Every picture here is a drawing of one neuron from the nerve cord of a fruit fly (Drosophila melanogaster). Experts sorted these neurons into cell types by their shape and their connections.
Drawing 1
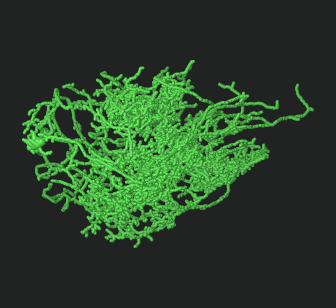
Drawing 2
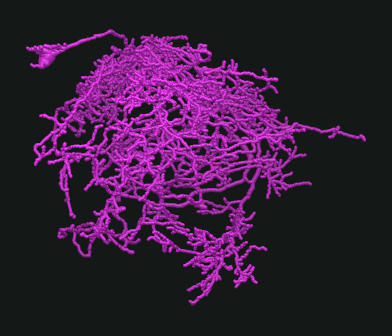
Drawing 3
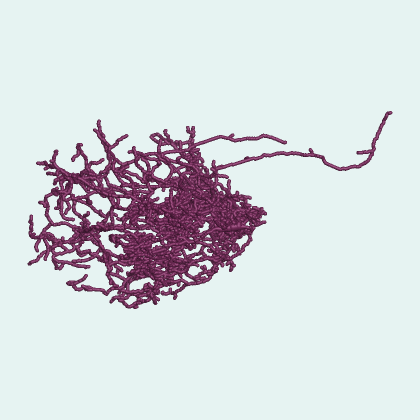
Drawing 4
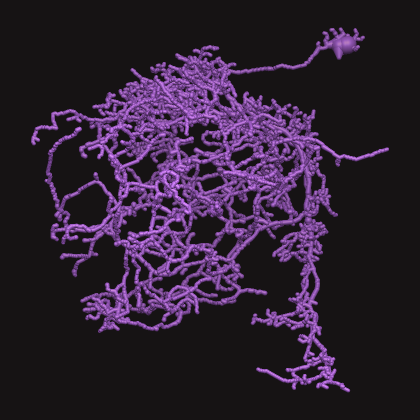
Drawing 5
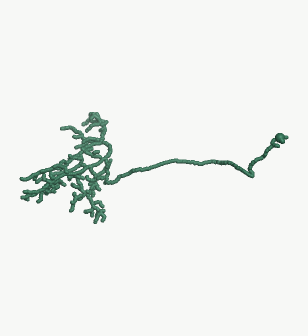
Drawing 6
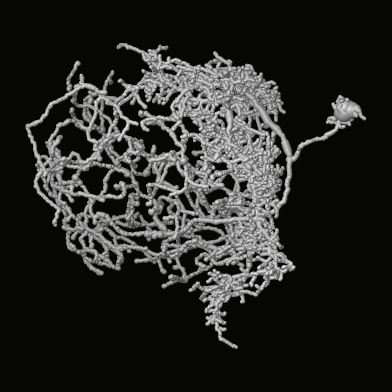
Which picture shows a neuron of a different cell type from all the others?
5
